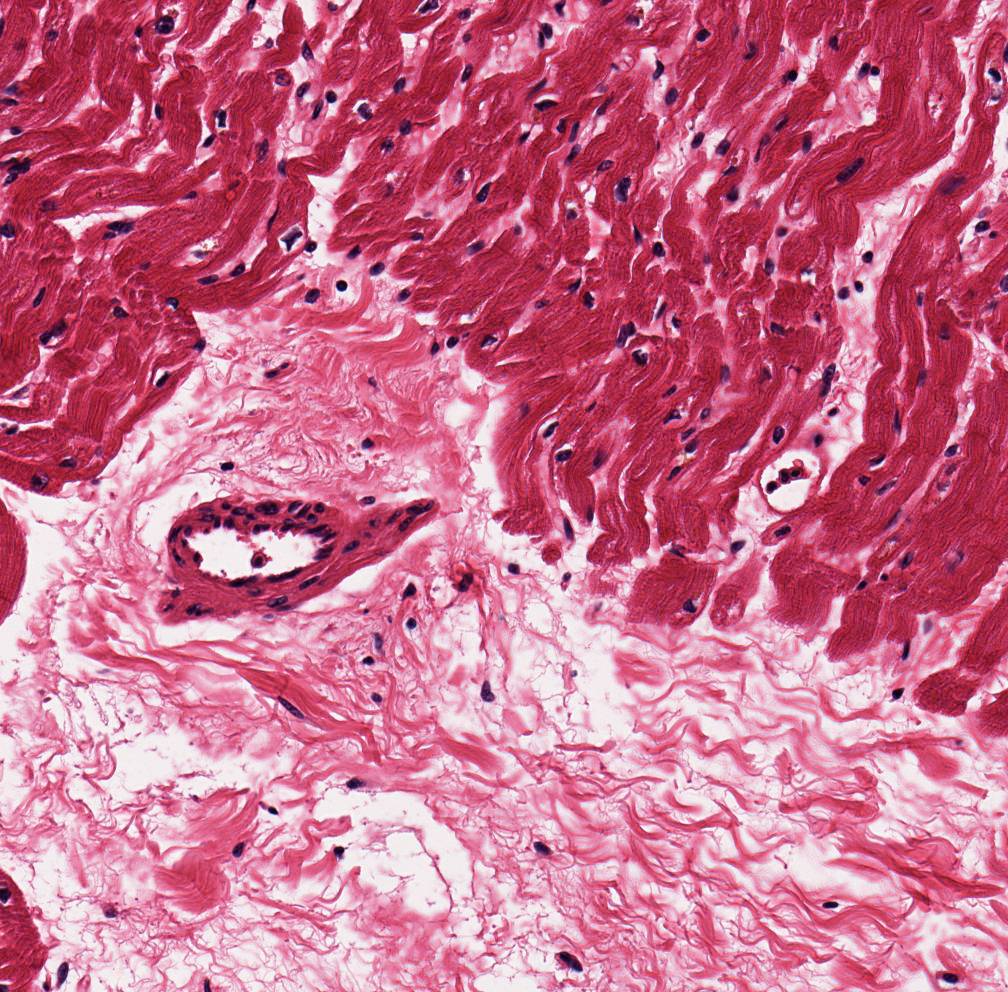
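Left ventricle of the heart: cardiac muscle takes up the upper half and right side, loose connective tissue the lower left. The muscle fibres run in wavy bundles, some branching to join neighbours; the connective tissue: wavy, pale pink collagen fibres, loosely arranged, with sparse nuclei.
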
